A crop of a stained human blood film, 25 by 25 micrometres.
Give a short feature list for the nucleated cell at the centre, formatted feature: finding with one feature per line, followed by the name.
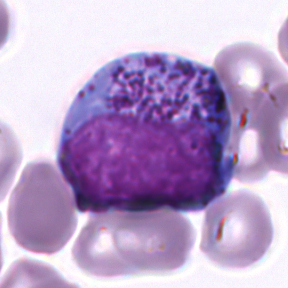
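Chromatin: fine texture, not coarse clumps
Nucleus: one unlobed mass filling the lower half
Top edge of nucleus: nearly straight across the cell
Cytoplasm: blue
Cell: promyelocyte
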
